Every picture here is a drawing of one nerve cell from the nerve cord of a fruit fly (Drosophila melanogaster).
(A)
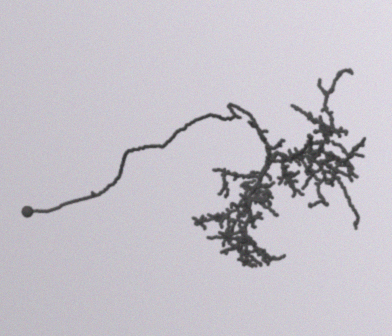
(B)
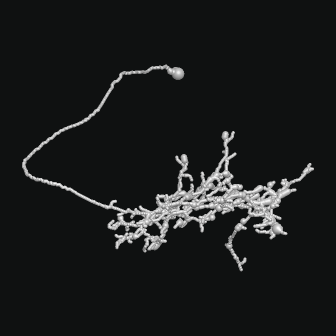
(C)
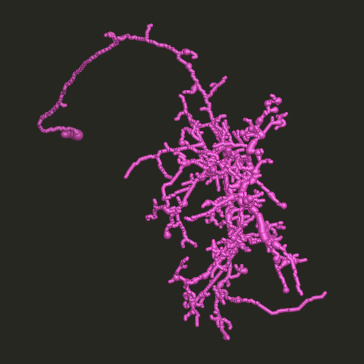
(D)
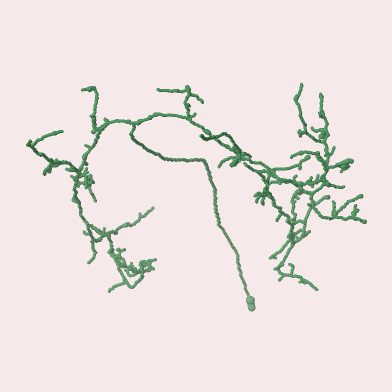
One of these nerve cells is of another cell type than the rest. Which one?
Picture D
